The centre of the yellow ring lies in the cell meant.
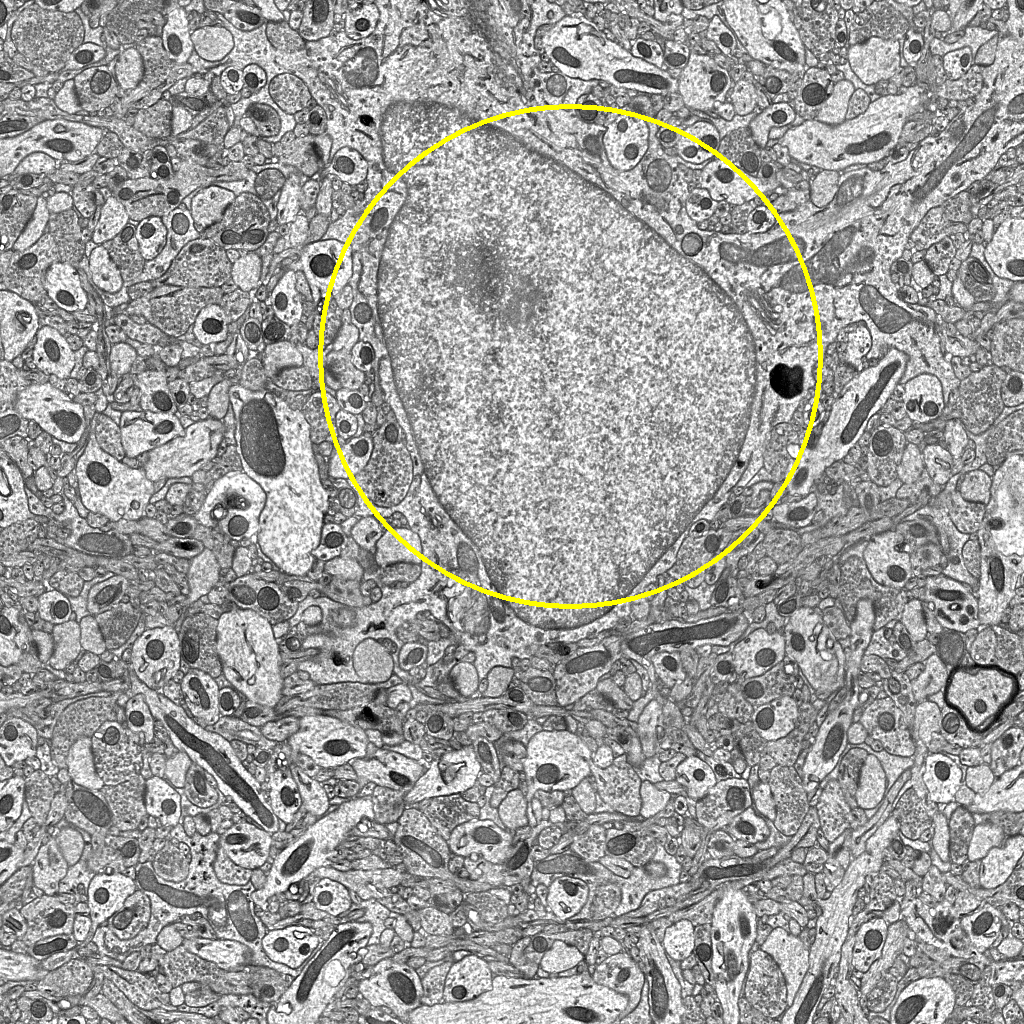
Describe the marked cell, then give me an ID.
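Smooth and without deep folds, the nuclear envelope encloses pale, finely granular chromatin with no thick dark band along it. In the upper left part of the nucleus lies a diffuse darker patch of chromatin. Just outside the nucleus's right edge is one very dark dense body. The marked cell is an astrocyte.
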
